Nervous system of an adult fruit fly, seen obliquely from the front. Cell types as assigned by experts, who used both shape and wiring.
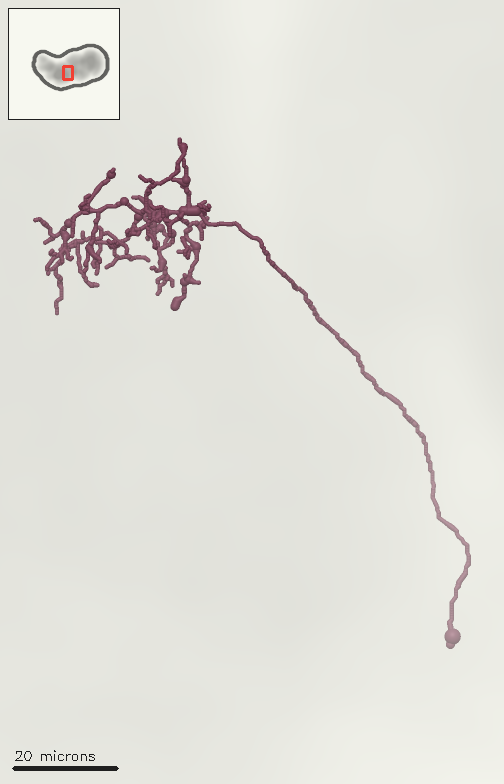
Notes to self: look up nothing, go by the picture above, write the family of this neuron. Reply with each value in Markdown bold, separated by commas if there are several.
**Li**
